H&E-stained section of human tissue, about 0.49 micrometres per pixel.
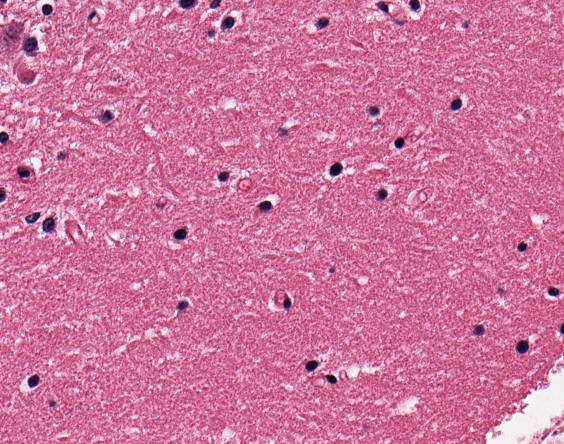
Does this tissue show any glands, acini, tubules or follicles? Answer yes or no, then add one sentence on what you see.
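No. The whole field is a pink, finely fibrillary meshwork with no organised units in it.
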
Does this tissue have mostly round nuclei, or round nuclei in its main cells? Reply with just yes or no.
Yes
